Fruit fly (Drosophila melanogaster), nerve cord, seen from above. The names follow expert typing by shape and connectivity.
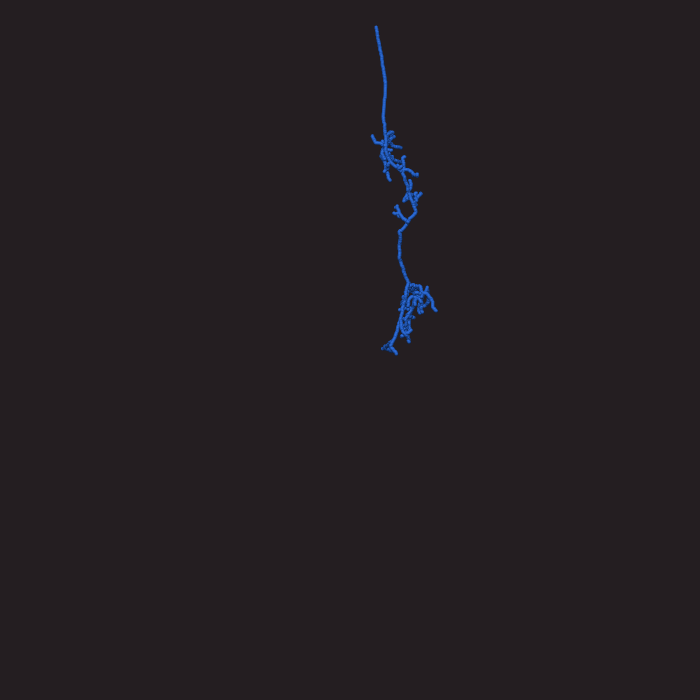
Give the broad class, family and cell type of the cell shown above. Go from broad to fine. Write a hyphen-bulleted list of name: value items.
- broad class: descending neuron
- family: DNg
- cell type: DNg19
